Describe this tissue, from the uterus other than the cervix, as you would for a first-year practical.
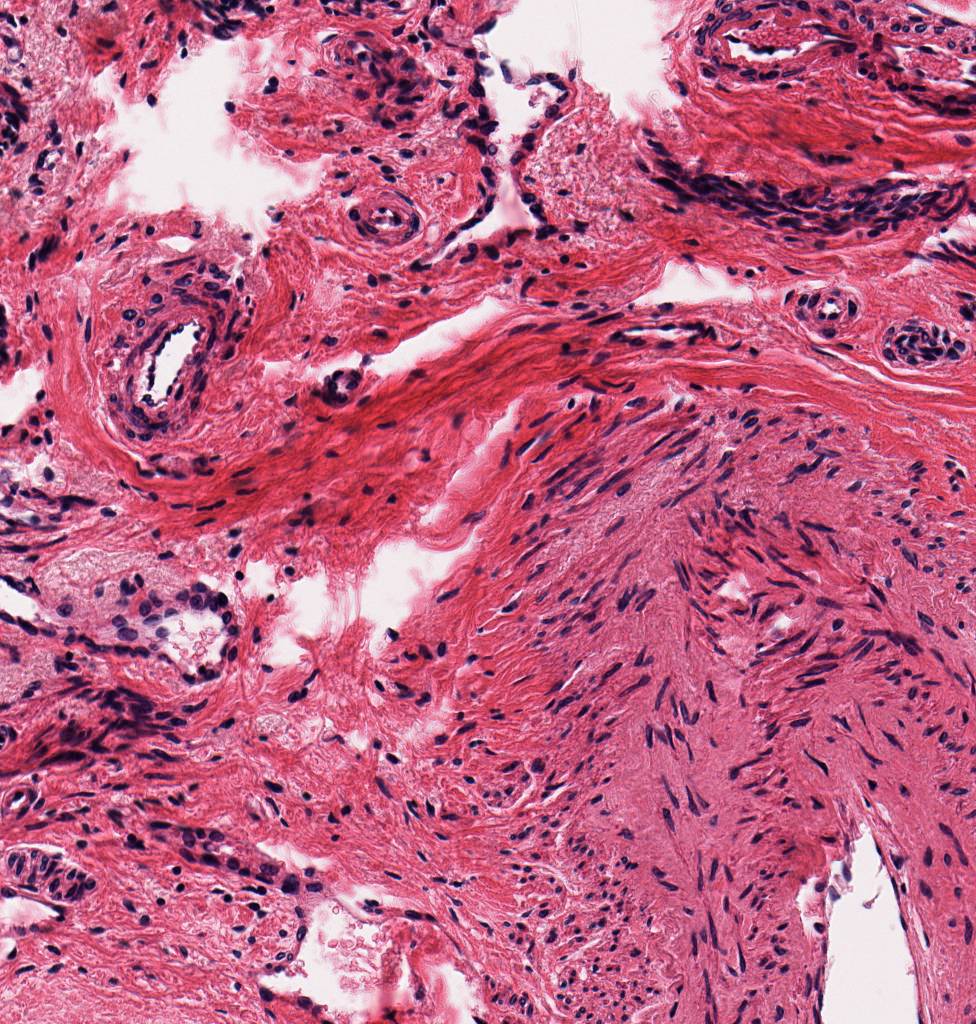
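What you've got here is interlacing bundles of spindle cells and pink fibres, with no epithelial surface anywhere. Up in the top half sit small thick-walled vessels, concentric layers of cells around narrow lumens. Down at lower right, plenty of spindle cells with dark, elongated, cigar-shaped nuclei run in streams. And there are no fat cells at all.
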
